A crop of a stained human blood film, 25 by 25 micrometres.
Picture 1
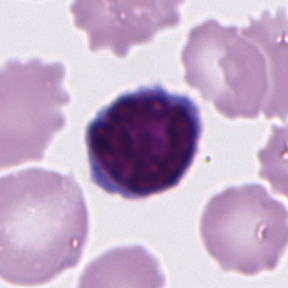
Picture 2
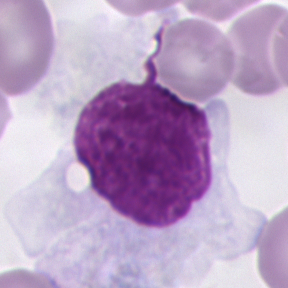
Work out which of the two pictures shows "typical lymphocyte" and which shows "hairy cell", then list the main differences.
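Picture 1 shows the typical lymphocyte; picture 2 shows the hairy cell. In picture 1 the round nucleus, about 9 micrometres across, fills about 80% of the cell's area, leaving a scant rim of blue cytoplasm that shows most along the lower-left edge. The chromatin is dark purple and coarsely clumped, no distinct nucleolus is visible, and the cytoplasm has no granules or vacuoles.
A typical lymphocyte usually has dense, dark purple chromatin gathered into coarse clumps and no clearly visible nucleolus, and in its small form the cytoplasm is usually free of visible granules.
In picture 2 the outline is irregular, with broad blunt bulges instead of a smooth round edge. Its pale grey-blue cytoplasm is abundant and forms a wide rim around the nucleus, without distinct coloured granules. A round clear vacuole lies against the lower left edge of the nucleus, and a thin twisted thread extends upward from its top.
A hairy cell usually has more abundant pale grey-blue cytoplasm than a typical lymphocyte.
The two cells differ chiefly in cytoplasm, a scant blue rim in picture 1 against a wide pale grey-blue one in picture 2, and only picture 2 has a vacuole.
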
